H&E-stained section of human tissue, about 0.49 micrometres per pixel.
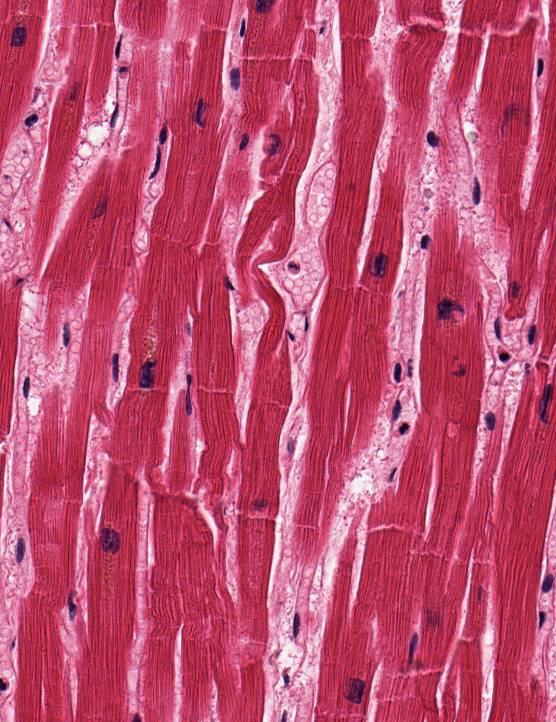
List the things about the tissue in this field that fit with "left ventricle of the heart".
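The tissue in this field is left ventricle of the heart. Long striated muscle fibres run in parallel from top to bottom across the whole field, with a slight tilt.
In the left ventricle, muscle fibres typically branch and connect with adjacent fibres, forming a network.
The fibres here agree with this, branching to join their neighbours. Small golden-brown granules lie at the ends of some central nuclei, as in a fibre left of centre. The fibre cytoplasm stains deep red and shows fine lengthwise myofibril streaks.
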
